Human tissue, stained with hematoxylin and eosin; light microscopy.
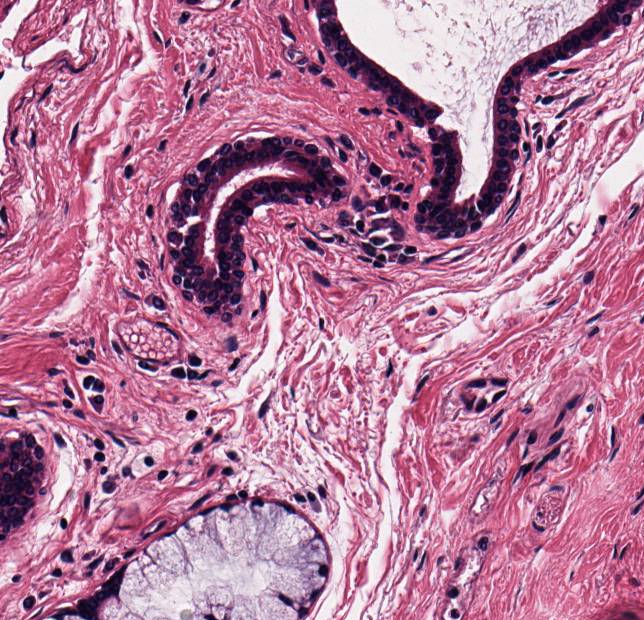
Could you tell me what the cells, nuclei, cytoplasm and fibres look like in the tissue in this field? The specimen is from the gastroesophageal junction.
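Starting with the folded duct in the centre of the upper half, its lumen is narrow, curved and slit-like. Next, the stroma between the structures is dense pink collagen in wavy bundles, with scattered spindle-shaped nuclei. In several places, narrow empty clefts split the collagen bundles apart. Finally, no fat cells are present anywhere in the field.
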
